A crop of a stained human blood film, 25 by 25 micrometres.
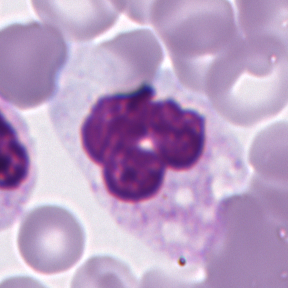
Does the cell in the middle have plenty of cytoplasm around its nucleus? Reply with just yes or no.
Yes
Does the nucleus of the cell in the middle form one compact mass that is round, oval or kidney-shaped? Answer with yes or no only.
No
